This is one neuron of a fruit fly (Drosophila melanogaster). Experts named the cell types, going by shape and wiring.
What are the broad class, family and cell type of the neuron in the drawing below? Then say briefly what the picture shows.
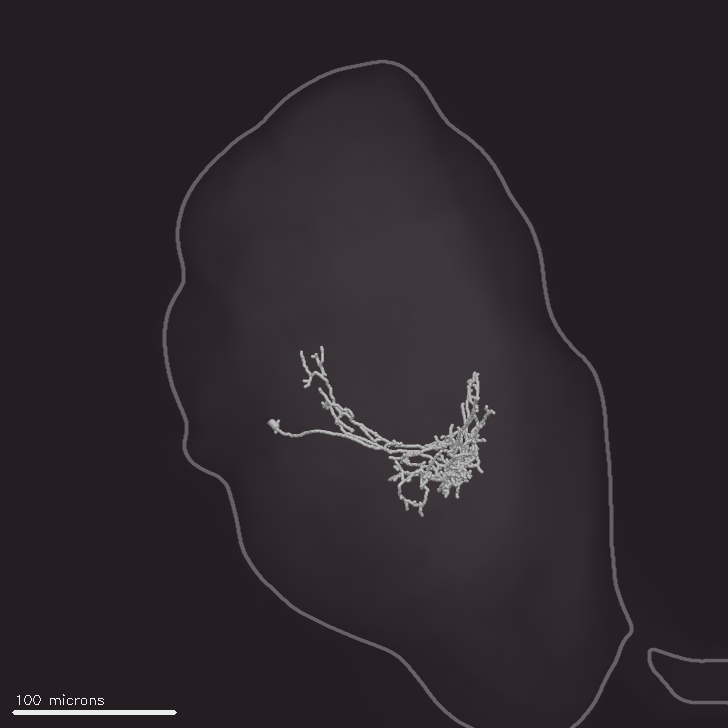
This is a central-brain intrinsic neuron. Its family is hemilineage LALa1_posterior. Its cell type is WED016. Its cell body lies in the middle of the picture. By the scale bar it is about 140 microns wide in this view.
